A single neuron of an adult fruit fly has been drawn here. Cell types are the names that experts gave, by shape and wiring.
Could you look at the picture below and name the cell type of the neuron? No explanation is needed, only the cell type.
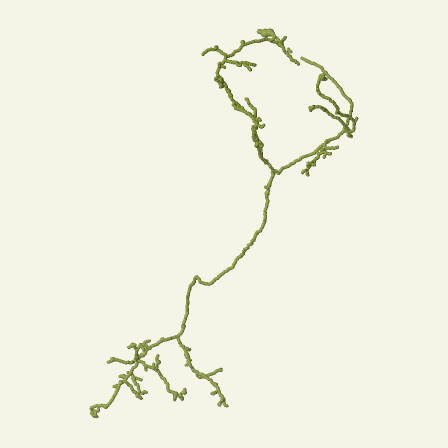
CB1699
